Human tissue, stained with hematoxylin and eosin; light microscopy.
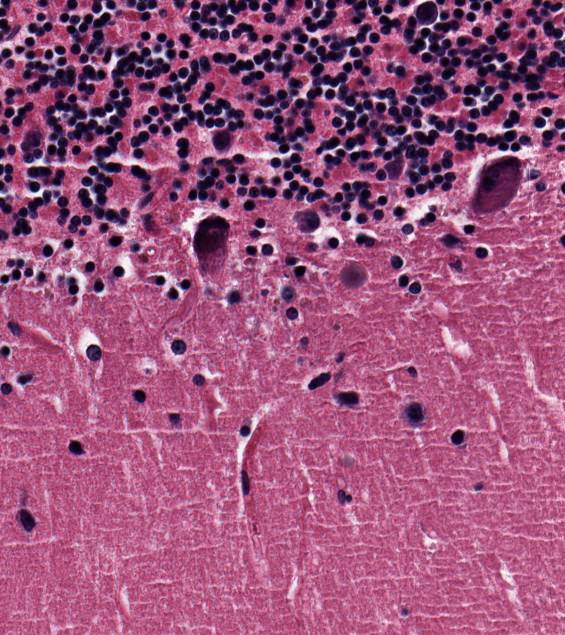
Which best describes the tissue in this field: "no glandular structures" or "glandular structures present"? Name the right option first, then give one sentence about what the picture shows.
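No glandular structures. No epithelium, glands or fat are present anywhere in the field.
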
